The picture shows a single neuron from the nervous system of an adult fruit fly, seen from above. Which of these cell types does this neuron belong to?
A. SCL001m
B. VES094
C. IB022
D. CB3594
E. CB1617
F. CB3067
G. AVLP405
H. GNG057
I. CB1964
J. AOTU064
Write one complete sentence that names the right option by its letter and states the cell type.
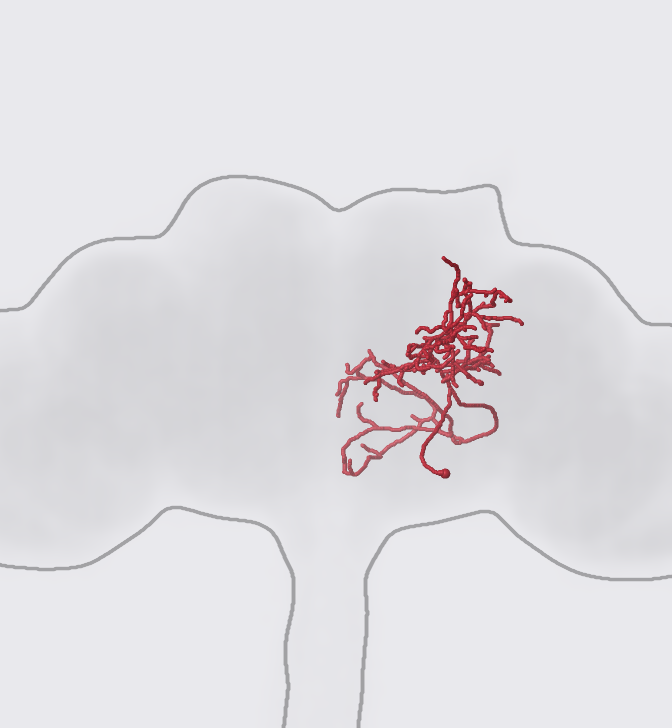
Among the options, A names the cell type of the neuron, namely SCL001m.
